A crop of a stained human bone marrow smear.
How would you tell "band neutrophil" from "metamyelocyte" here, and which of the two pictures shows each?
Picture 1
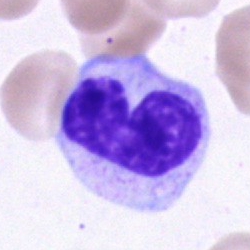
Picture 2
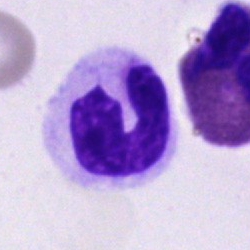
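Your metamyelocyte is in the first picture, and the band neutrophil is in the second. Start with the outlines: the metamyelocyte's is irregular, with blunt, angular corners, while the band neutrophil's is round and smooth. Each nucleus has a deep notch, but in the metamyelocyte it cuts into the upper edge and leaves a kidney-like or heart-like shape, whereas in the band neutrophil it opens toward the top and bends the nucleus into a horseshoe.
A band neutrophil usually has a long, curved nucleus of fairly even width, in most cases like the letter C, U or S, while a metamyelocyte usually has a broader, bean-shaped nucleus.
Next, the chromatin: dark purple with paler patches, so the metamyelocyte nucleus looks mottled, but dark purple and coarsely clumped in the band neutrophil.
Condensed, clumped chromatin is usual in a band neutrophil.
In neither nucleus can you see a nucleolus.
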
